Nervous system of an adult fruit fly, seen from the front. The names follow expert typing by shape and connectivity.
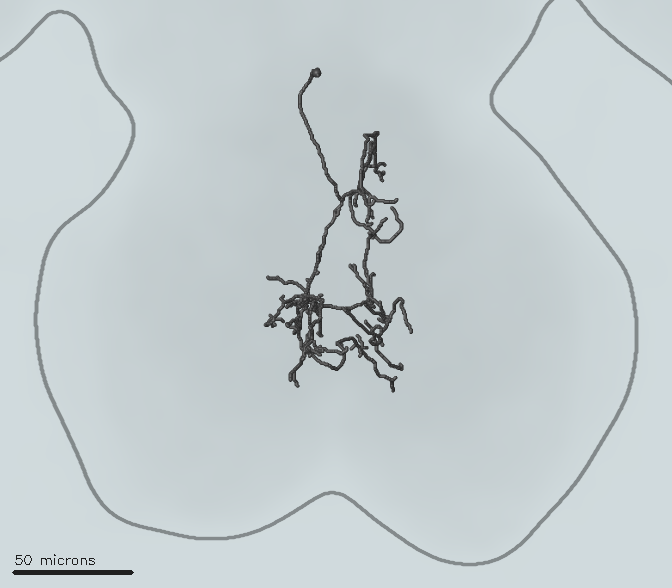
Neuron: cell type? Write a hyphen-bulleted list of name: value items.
- cell type: IN23B035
